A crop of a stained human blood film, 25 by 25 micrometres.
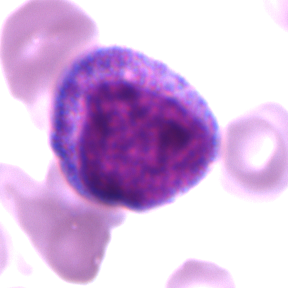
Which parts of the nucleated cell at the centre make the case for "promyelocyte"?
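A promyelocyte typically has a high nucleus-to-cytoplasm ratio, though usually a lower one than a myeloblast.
In keeping with this, the nucleus here fills most of the cell and leaves only a rim of cytoplasm around it.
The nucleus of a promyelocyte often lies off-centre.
This matches the rim of cytoplasm being wider along the left side of the cell than along the right. The chromatin is dark purple and coarse, with lighter pinkish flecks between darker clumps, and fine purple granules are scattered throughout the cytoplasm.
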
